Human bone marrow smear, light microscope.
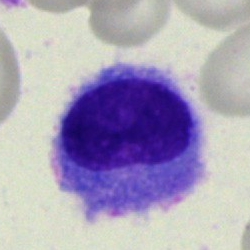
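Hairy cell with a roughly round outline and a fuzzy, slightly ragged edge. Its chromatin stains a dense dark purple. Next comes the cytoplasm, a moderate blue-violet rim that is widest below the nucleus. Last, small pinkish-red granules are scattered at the cell margin, most visibly along the lower edge.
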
